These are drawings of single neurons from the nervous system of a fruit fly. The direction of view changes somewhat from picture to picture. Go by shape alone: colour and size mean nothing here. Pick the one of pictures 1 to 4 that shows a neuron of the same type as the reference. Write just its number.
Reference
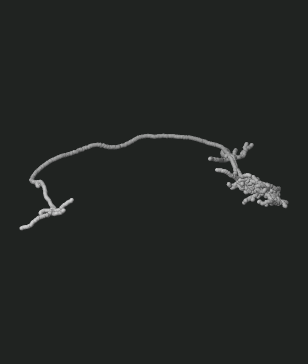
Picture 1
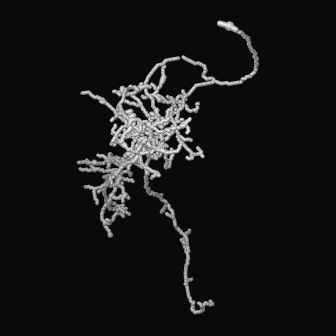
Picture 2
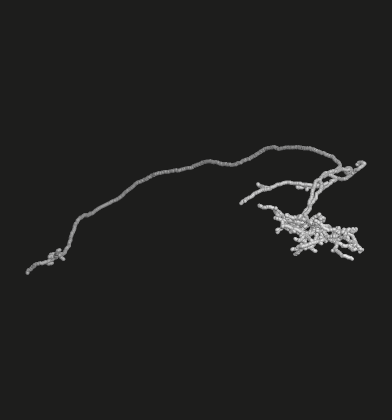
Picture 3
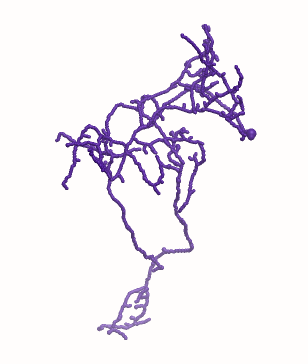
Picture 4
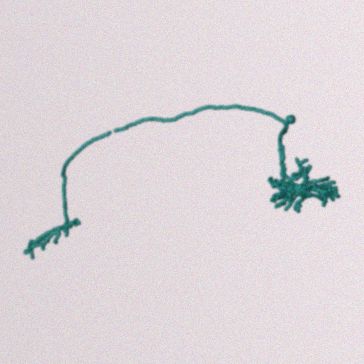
2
